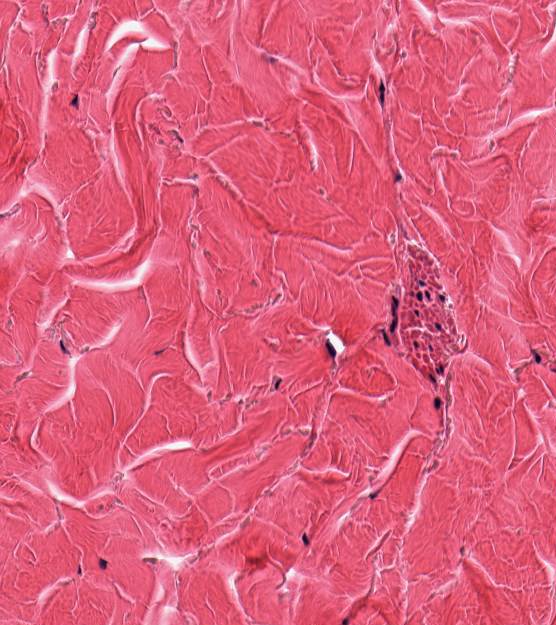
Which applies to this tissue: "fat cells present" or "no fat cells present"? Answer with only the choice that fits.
No fat cells present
